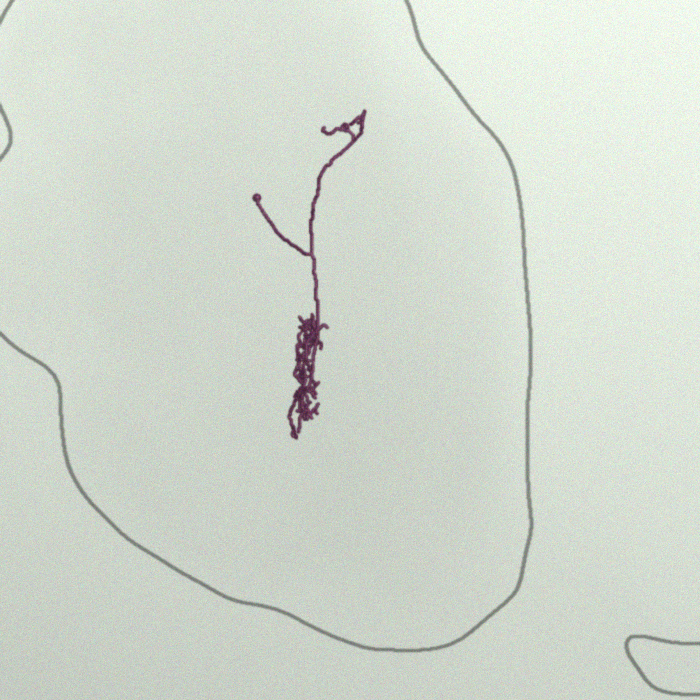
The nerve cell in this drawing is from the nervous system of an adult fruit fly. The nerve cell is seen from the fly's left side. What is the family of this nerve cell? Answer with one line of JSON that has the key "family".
{"family": "LC"}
